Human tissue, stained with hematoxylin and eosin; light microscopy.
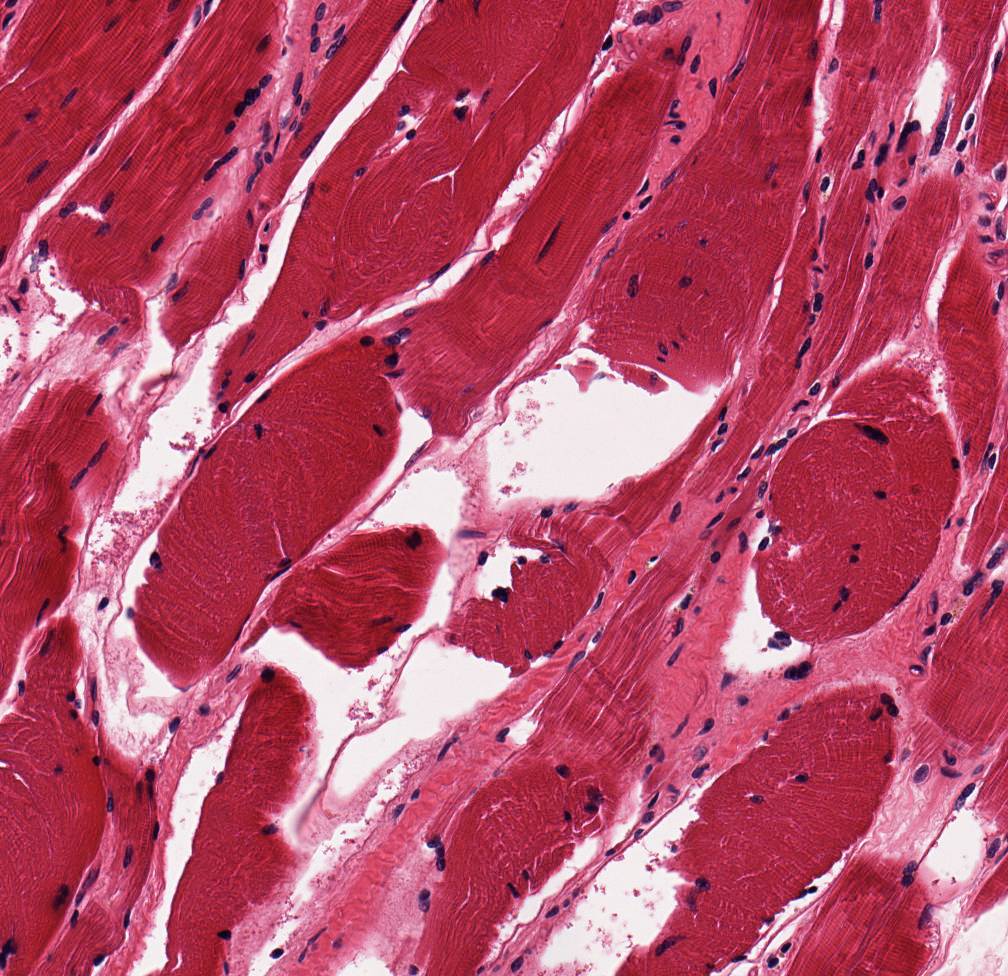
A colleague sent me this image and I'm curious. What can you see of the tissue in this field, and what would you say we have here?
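First I notice fine transverse cross-striations in the muscle fibres, whose cytoplasm stains a deep, dense red with eosin. Most of their nuclei are small, dark and elongated, lying at the fibre edges. Several fibres are cut obliquely into broad oval red profiles, one prominent at the right of the middle. The tissue is skeletal muscle.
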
